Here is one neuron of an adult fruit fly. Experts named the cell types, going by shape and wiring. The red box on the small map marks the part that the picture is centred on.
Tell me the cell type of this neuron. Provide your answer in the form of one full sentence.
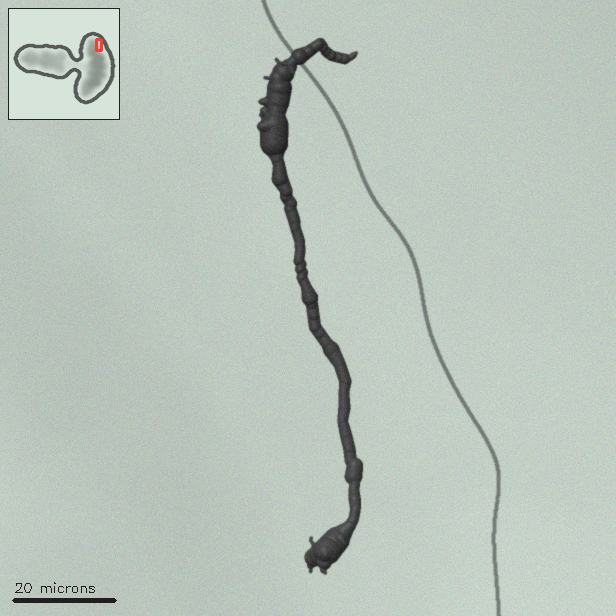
The type of this neuron is the cell type L2.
